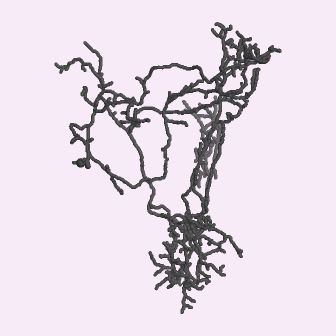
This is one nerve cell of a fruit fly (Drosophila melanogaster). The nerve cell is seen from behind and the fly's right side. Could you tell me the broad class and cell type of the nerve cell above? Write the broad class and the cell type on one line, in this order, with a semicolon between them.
central-brain intrinsic neuron; PLP232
